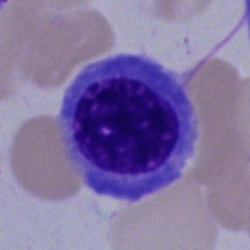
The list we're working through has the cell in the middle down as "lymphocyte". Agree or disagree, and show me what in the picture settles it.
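Lymphocyte is the wrong name here; the cell is an erythroblast. What decides is the colour of the cytoplasm: deep blue, which speaks against lymphocyte.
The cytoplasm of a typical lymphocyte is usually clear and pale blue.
Chromatin: dark purple and coarsely clumped, with small paler gaps, so it does not separate the names.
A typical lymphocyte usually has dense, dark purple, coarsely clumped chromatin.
Rim: the cytoplasm forms a rim around the nucleus, which also suits either name.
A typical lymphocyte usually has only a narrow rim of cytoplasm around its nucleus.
Granules: none visible in the cytoplasm, again fitting either.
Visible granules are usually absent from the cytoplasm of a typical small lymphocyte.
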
